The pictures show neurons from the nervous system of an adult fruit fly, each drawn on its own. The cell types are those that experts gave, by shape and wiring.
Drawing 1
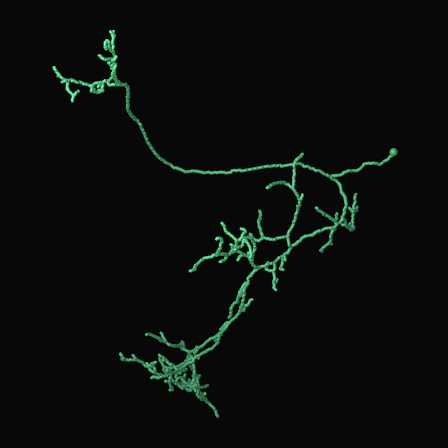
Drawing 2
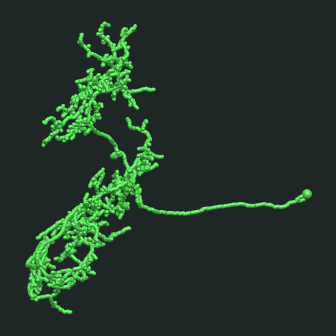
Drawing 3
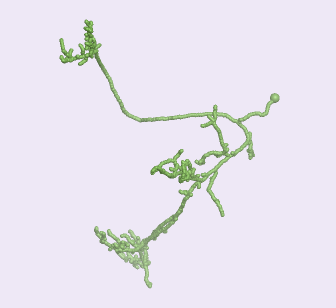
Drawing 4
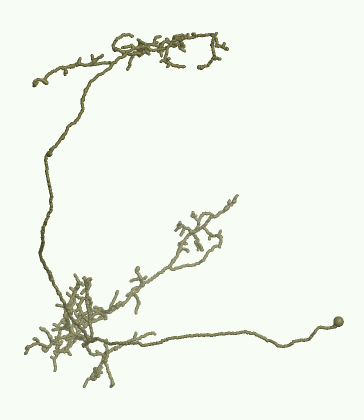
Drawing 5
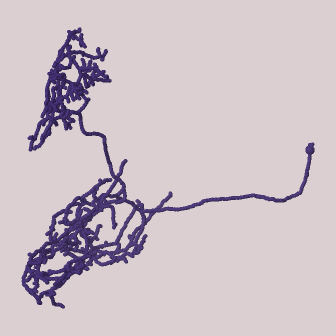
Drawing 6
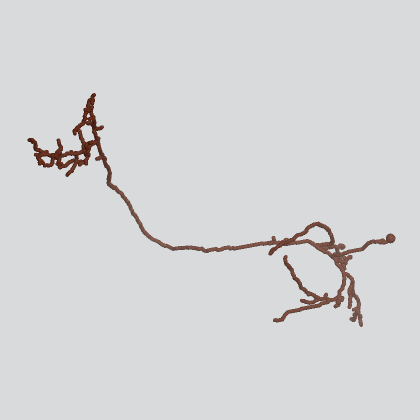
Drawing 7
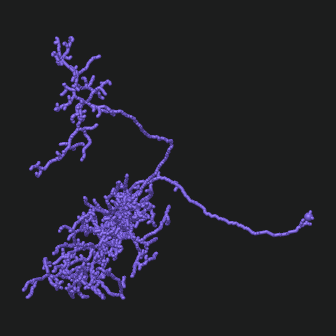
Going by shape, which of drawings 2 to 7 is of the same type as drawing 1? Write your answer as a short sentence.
The neuron in drawing 3 is of the same cell type.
